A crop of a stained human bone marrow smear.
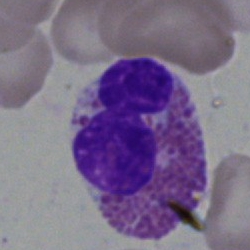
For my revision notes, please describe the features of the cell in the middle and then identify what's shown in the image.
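Let me take the nucleus first: two lobes, one above the other, and the lower lobe is the larger. The chromatin looks dark purple and condensed. Coarse, round, reddish-purple granules pack the cytoplasm, and most of that cytoplasm sits to the right of and below the nucleus. So this is an eosinophil.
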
